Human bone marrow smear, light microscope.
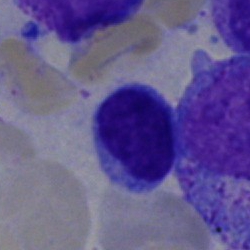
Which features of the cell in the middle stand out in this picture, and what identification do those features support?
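Look first at the nucleus: its chromatin stains dense and dark purple, and you won't find any nucleoli in it. Now move your eye to the cytoplasm, which is blue, with no granules anywhere in it. What you are looking at is a lymphocyte.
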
